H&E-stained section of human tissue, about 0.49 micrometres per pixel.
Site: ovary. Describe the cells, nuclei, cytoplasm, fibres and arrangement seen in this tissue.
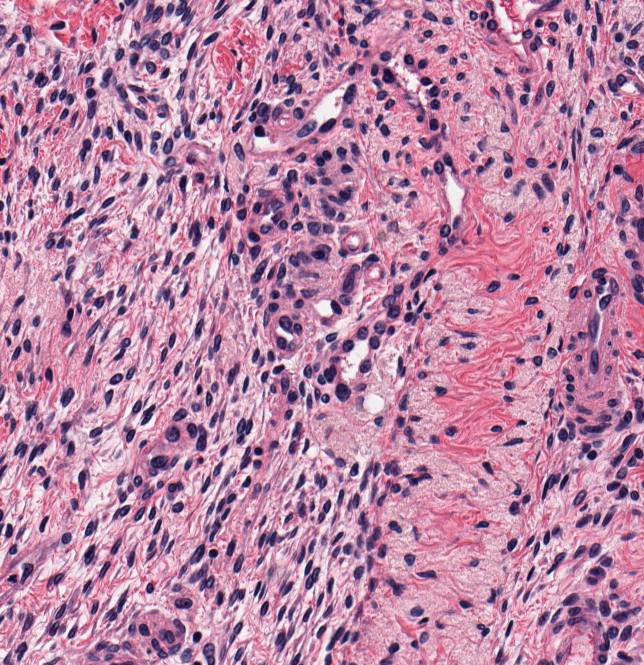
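Cellularity: a dense proliferation of spindle cells, most crowded in the left half. Nuclei: elongated and darkly stained, many with tapered ends. Cytoplasm: scant and pale pink, with indistinct cell borders. Collagen: bright pink wavy bundles within the pale zone at right-centre.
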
